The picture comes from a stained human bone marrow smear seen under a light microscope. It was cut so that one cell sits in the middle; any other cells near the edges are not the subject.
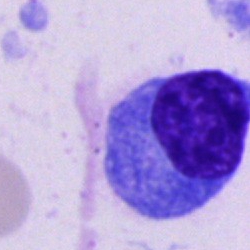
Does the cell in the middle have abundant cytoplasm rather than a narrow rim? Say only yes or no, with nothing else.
Yes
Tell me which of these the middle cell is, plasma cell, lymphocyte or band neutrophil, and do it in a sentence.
For this crop, the cell in the middle is a plasma cell.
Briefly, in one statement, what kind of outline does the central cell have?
In short, the margin is smooth with no projections at all.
